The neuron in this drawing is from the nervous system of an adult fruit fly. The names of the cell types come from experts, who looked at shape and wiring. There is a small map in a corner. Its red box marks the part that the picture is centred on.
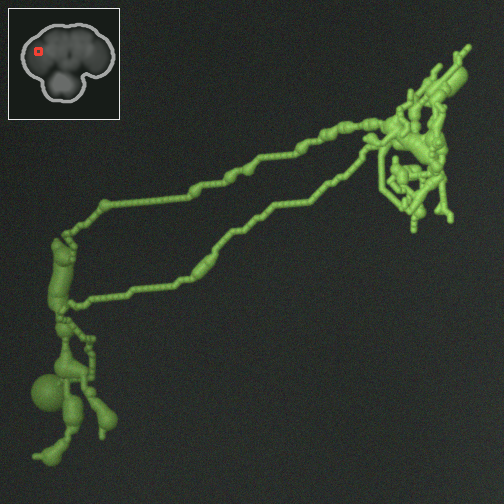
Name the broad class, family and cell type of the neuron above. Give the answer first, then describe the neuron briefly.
This is an optic-lobe intrinsic neuron. The family is T. The cell type is T5c. Its cell body lies at the lower left of the picture. As drawn here it is about as wide as it is tall.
